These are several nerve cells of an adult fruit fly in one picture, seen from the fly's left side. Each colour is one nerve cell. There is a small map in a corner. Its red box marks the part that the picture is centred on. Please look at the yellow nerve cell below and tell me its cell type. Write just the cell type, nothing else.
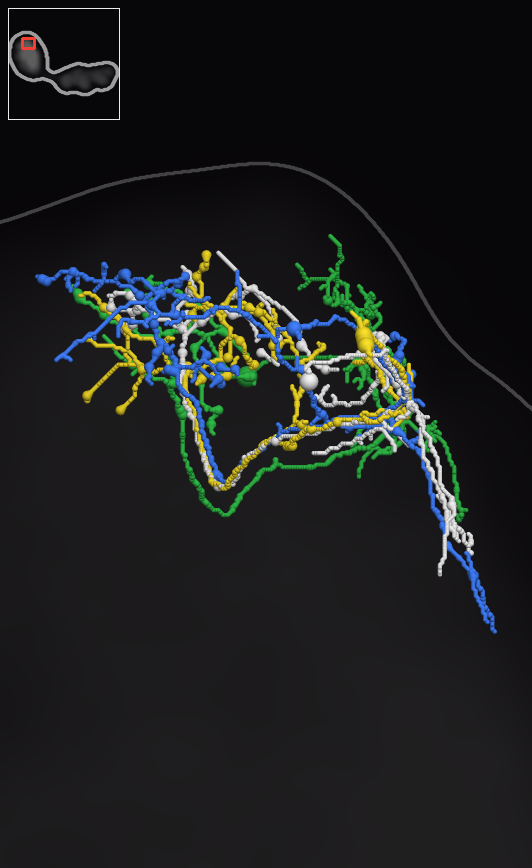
CB4091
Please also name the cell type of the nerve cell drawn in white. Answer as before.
SMP227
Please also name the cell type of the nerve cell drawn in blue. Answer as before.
CB1011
